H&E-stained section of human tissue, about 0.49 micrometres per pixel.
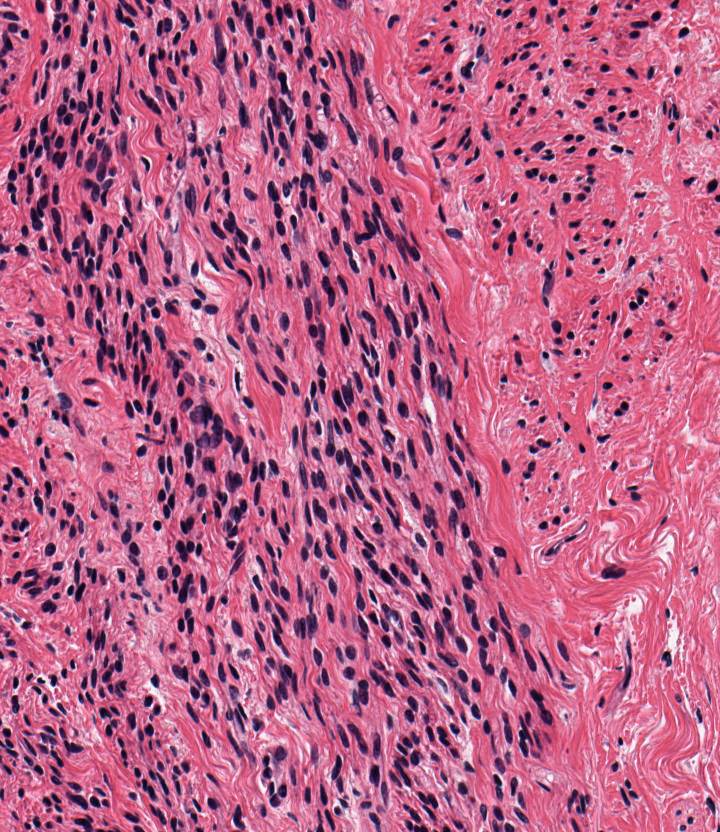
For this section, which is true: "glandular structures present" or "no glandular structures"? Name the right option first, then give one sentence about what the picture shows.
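No glandular structures. No epithelium, glands or fat cells are present anywhere in the field.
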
